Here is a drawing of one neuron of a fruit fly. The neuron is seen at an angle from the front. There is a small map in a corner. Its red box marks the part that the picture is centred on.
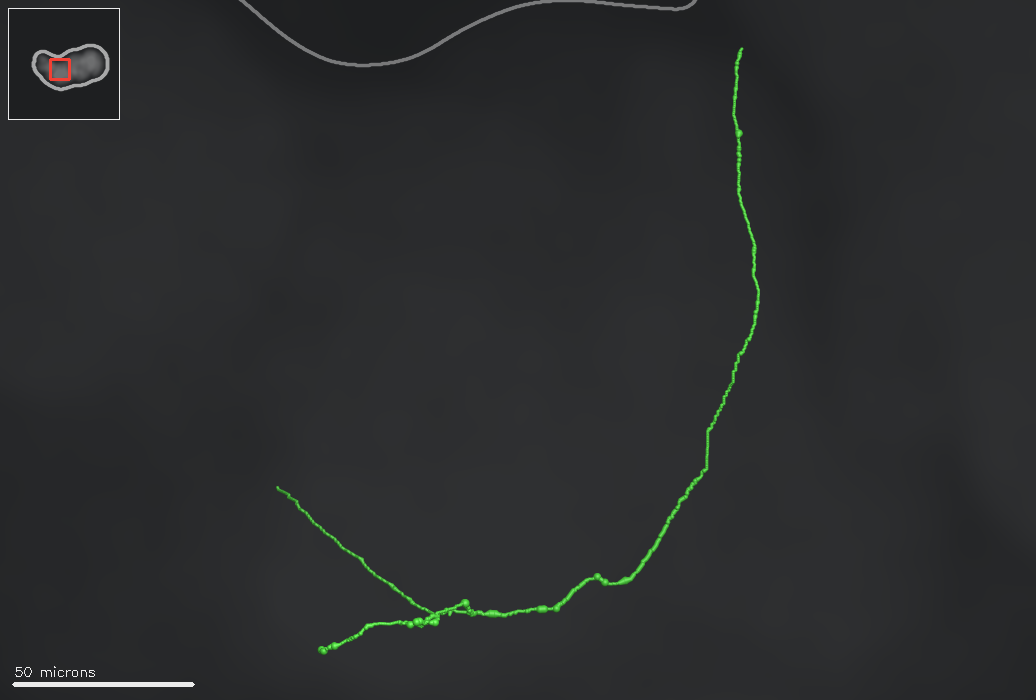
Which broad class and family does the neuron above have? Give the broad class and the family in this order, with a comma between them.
sensory neuron entering the nerve cord, class mechanosensory tactile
